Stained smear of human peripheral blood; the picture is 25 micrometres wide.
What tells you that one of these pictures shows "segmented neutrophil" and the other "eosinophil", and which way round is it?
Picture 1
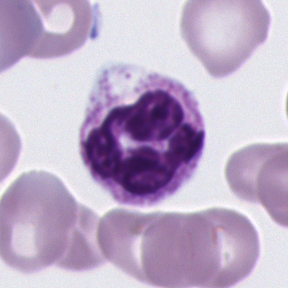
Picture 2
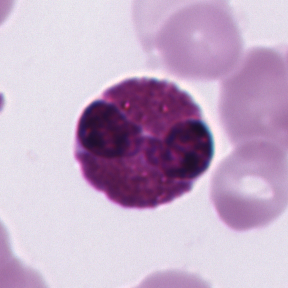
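Segmented neutrophil in picture 1, eosinophil in picture 2. Lobe count differs: several lobes around a pale central gap in the neutrophil, two in the eosinophil, one at the left and one at the right, joined by a thinner band across the middle.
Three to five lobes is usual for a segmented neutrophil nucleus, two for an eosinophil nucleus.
Chromatin dark purple in both, coarsely clumped in the neutrophil, densely clumped in the eosinophil. No nucleoli visible in the neutrophil.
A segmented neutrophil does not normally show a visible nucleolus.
Neutrophil cytoplasm holds many fine violet-pink granules, sparser at the upper left, where it is also paler; eosinophil granules fill the cytoplasm evenly out to the edge, and the granular cytoplasm is reddish-purple.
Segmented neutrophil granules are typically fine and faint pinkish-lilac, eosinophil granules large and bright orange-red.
Neutrophil roughly round with a slightly uneven margin, about 11 micrometres across; eosinophil round, about 12 micrometres across.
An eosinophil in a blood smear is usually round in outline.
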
